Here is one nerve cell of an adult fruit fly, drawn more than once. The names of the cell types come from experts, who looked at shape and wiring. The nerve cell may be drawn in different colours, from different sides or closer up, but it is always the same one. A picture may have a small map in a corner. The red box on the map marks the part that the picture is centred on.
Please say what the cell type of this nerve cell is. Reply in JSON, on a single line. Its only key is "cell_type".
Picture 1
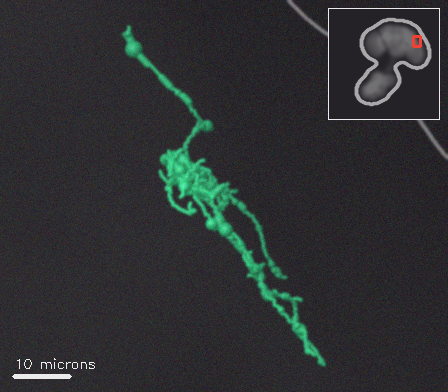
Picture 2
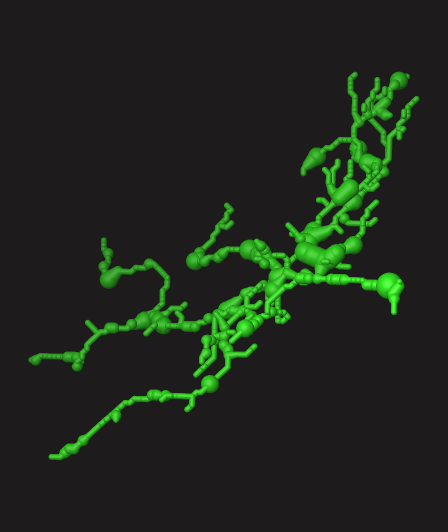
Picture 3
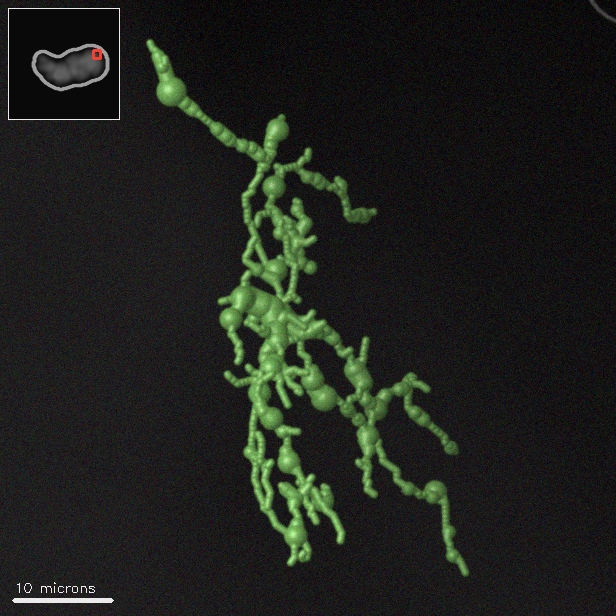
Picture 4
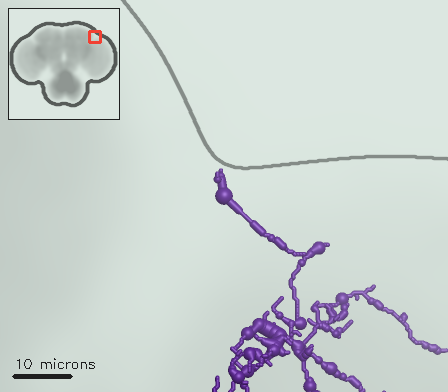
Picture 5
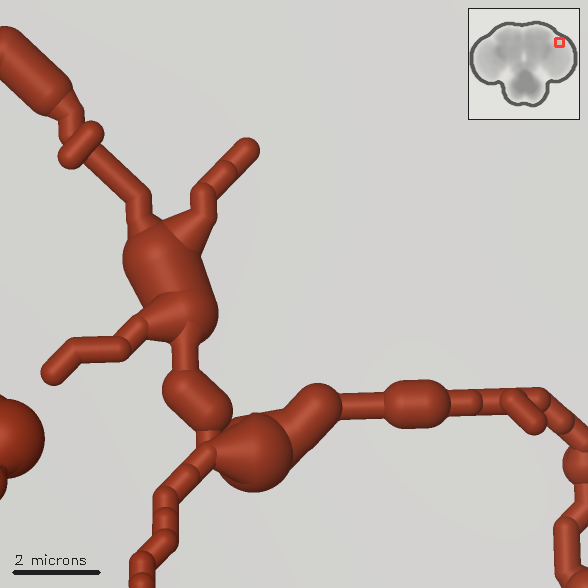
{"cell_type": "Dm-DRA1"}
